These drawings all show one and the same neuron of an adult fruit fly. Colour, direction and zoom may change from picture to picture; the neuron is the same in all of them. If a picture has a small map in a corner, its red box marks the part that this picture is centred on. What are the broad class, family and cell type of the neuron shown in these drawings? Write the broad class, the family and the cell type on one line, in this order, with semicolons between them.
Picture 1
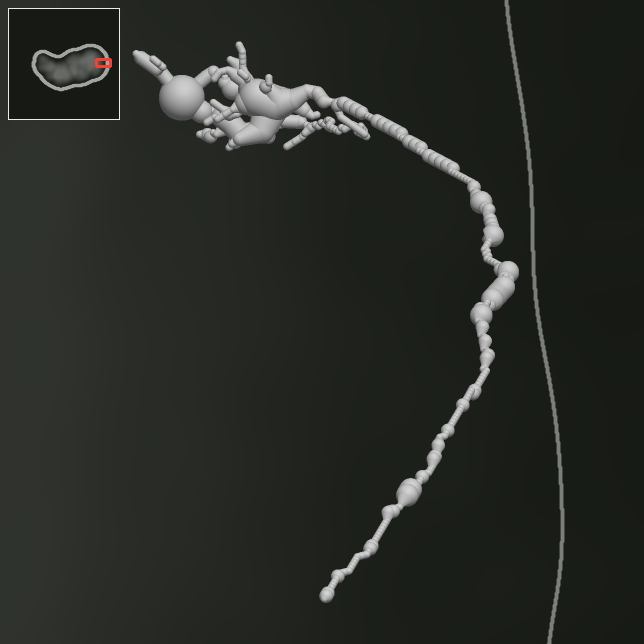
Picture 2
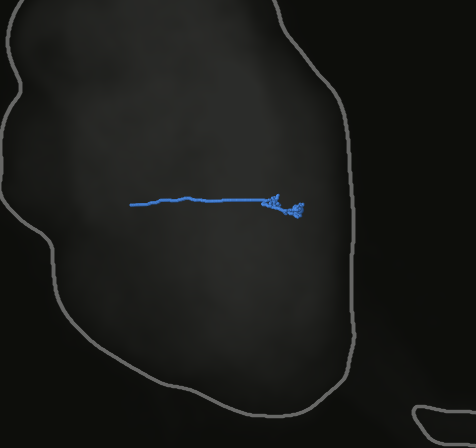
optic-lobe intrinsic neuron; T; T1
